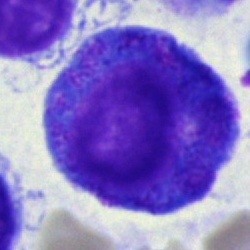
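Promyelocyte, central cell, stained bone marrow smear. Outline roughly round, edge slightly bumpy. Nucleus fills most of the cell, leaving a moderate rim of cytoplasm. Cytoplasm deep blue, with scattered reddish-purple granules.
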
